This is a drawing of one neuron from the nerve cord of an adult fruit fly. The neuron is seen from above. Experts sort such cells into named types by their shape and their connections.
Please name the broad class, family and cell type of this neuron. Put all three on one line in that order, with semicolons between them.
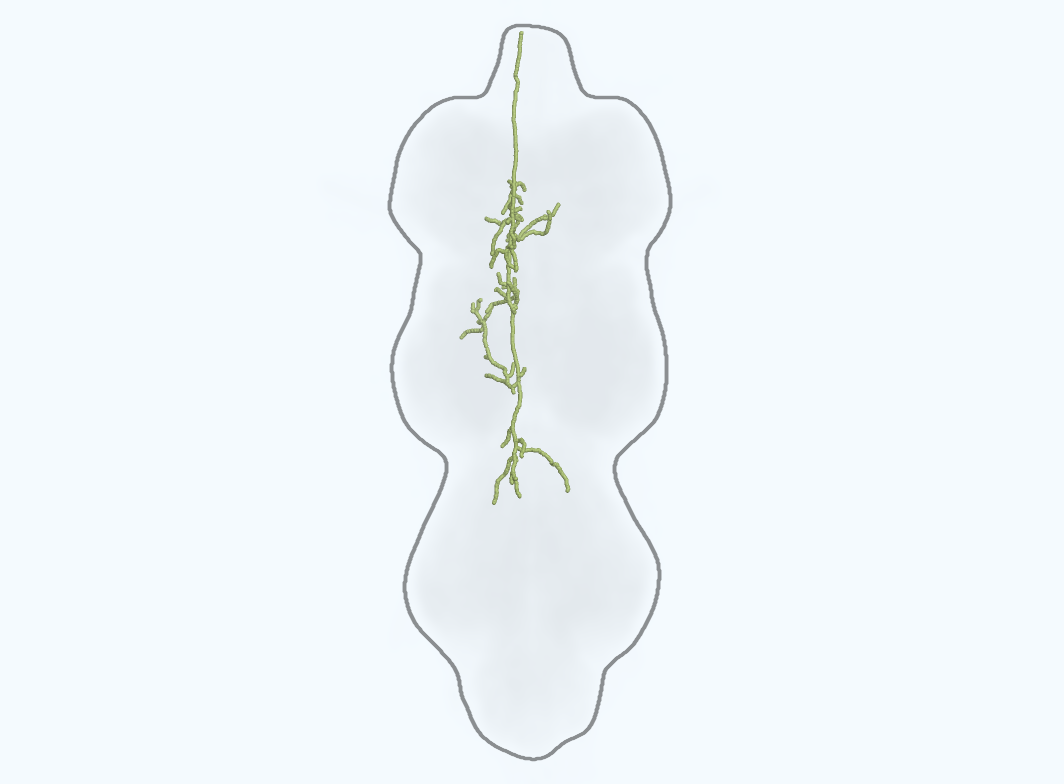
descending neuron; DNpe; DNpe055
